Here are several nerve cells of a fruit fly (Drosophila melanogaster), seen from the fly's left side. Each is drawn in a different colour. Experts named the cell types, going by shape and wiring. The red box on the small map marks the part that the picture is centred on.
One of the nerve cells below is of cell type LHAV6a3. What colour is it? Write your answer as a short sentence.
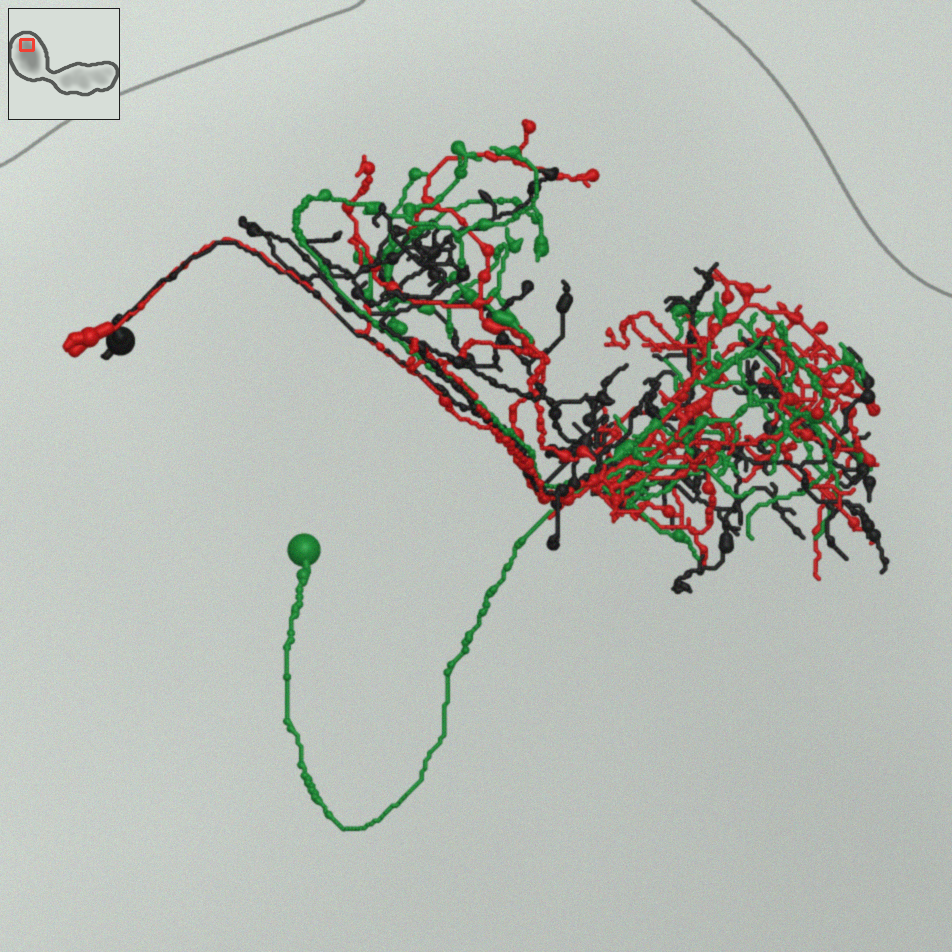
The colour is green.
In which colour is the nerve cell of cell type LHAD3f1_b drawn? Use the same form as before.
The colour is red.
